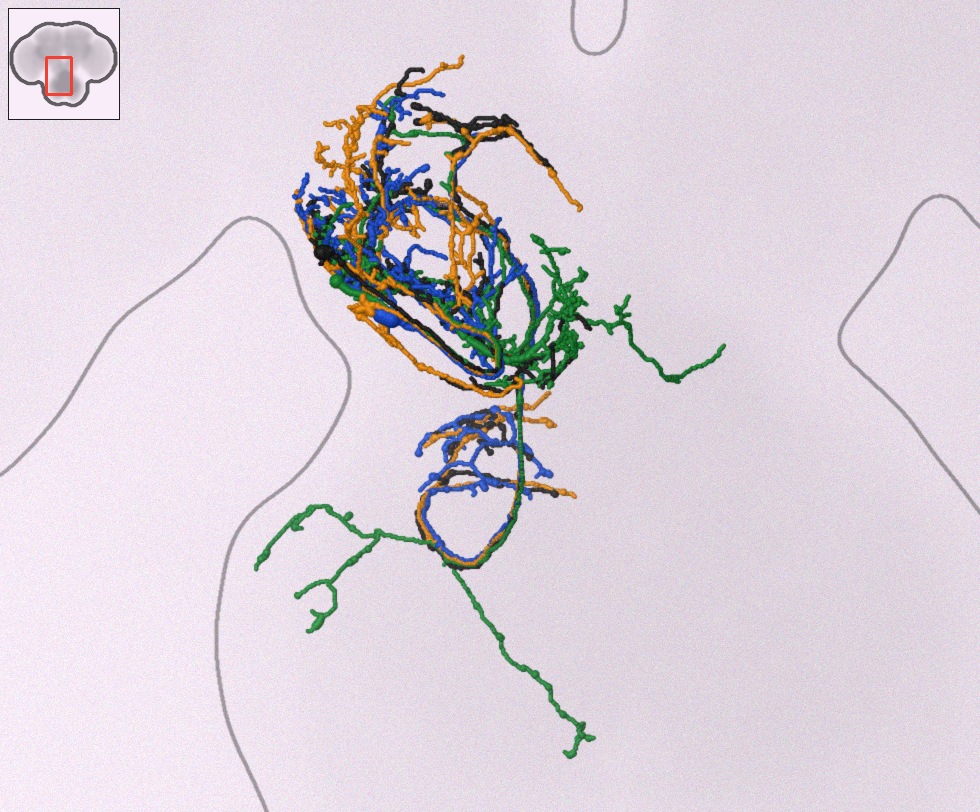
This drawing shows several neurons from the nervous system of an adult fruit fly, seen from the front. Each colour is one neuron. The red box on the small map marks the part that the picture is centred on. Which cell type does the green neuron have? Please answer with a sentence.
The cell type is DNge019.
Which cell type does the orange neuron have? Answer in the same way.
The cell type is DNg12_a.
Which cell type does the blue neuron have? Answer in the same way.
The cell type is DNg12_h.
